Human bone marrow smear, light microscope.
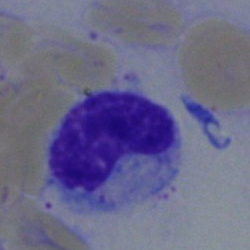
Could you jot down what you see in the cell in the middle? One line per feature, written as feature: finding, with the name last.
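Shape: roughly round outline
Nucleus: kidney-shaped, indentation facing the lower right
Cytoplasm: mostly within the nuclear indentation at the lower right
Granules: no coarse granules in the cytoplasm
Name: metamyelocyte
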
